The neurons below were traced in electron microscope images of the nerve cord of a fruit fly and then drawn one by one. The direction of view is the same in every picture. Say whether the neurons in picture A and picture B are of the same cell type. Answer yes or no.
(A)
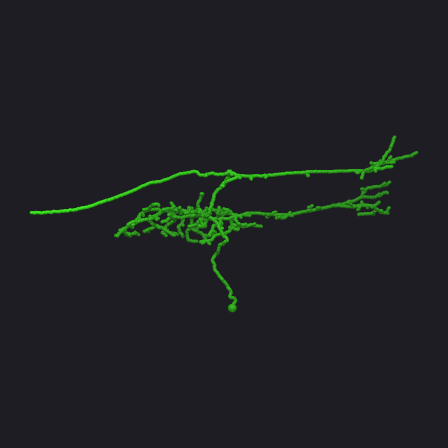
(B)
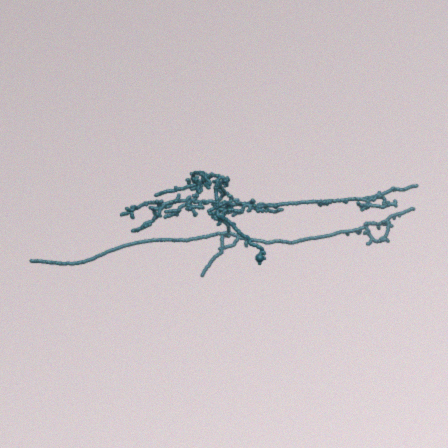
yes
